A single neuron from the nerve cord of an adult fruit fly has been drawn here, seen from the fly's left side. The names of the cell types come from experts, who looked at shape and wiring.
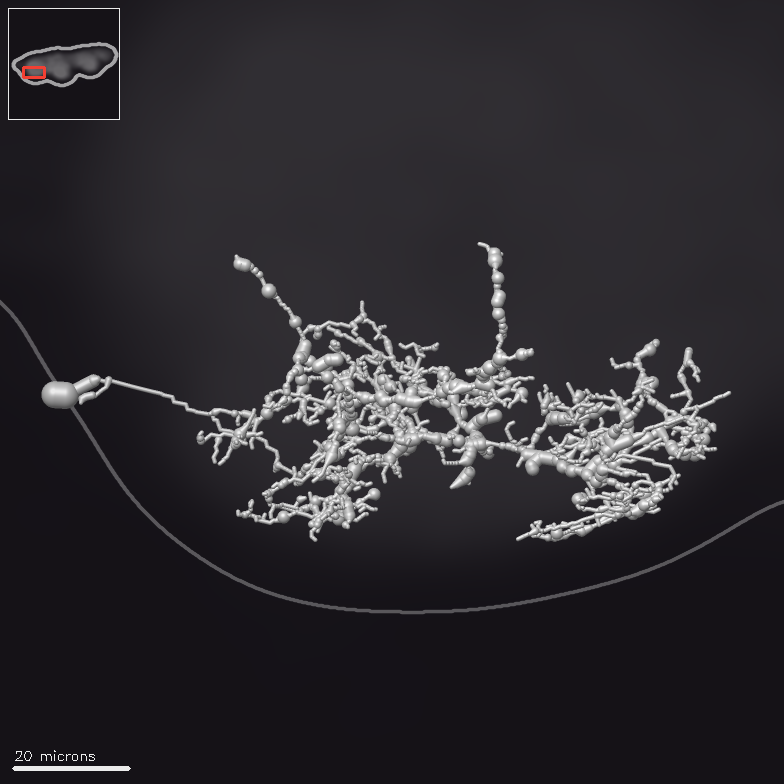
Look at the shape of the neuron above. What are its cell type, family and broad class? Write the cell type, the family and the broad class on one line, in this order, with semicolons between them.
IN13B025; hemilineage 13B; nerve-cord intrinsic neuron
